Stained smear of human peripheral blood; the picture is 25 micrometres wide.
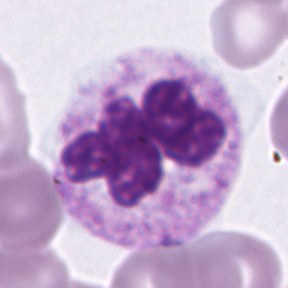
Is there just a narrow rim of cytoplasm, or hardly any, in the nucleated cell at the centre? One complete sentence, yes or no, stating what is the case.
No, this cell has broad cytoplasm around its nucleus.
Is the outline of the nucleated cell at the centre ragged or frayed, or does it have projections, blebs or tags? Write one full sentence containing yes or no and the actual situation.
No, there are no projections, blebs or tags; the cell's outline is smooth.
